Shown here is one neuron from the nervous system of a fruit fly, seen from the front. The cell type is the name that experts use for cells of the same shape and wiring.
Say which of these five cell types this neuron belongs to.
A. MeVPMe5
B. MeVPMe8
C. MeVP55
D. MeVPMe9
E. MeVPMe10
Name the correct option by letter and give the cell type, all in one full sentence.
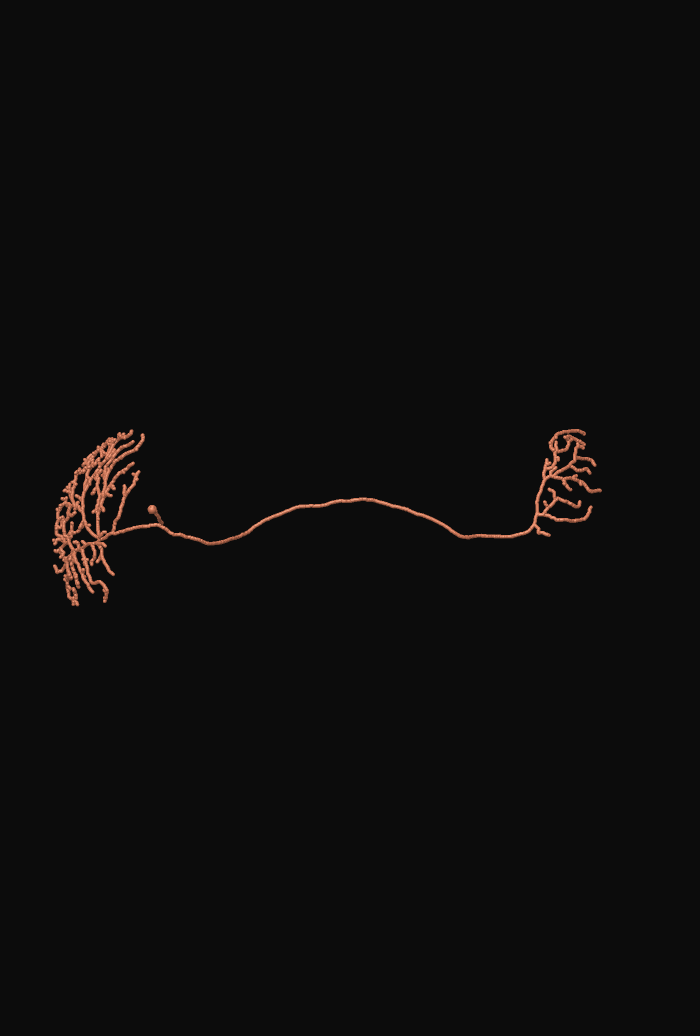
Here the neuron is of cell type MeVPMe10, corresponding to option E.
